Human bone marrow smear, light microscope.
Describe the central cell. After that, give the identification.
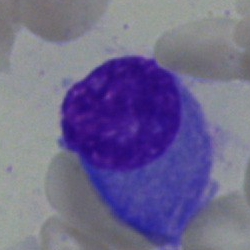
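Chromatin dark purple, coarsely clumped, small paler patches between clumps. No distinct nucleolus. Cytoplasm deep blue, no visible granules. Cell: plasma cell.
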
